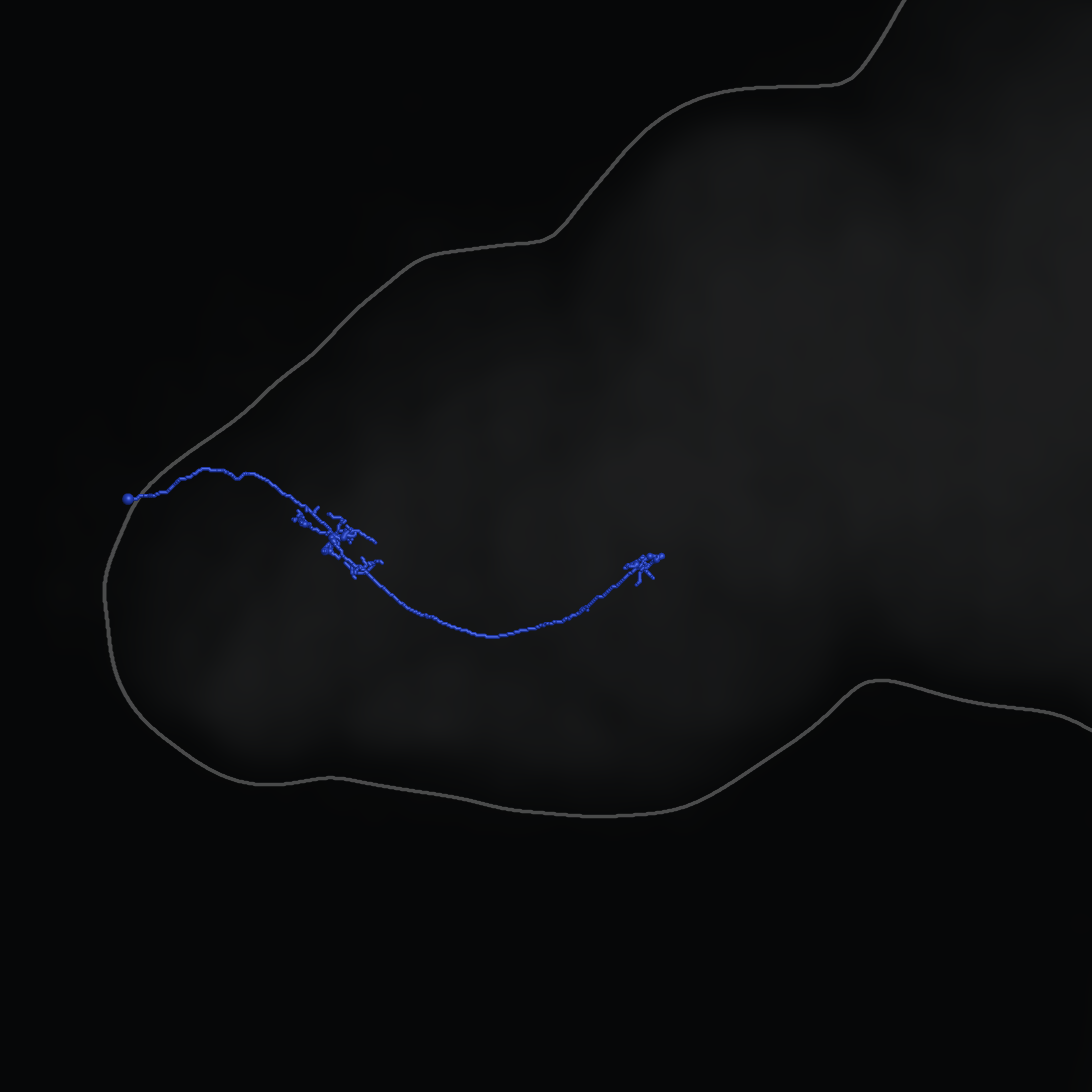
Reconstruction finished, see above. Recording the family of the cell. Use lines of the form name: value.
family: Tm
